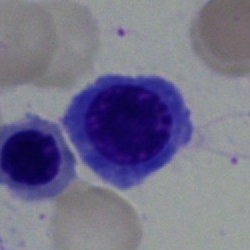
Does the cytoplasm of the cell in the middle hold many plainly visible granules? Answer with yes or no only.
No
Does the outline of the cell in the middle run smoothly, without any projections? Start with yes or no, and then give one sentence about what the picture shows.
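No. The cell outline is irregular, with small blunt bulges along its edge.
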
